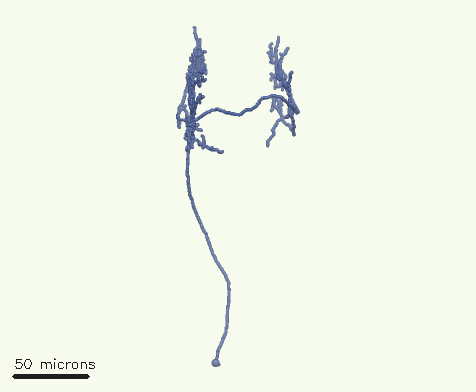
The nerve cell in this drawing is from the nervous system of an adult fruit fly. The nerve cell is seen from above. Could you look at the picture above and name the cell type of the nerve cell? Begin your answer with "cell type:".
cell type: IN06A051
